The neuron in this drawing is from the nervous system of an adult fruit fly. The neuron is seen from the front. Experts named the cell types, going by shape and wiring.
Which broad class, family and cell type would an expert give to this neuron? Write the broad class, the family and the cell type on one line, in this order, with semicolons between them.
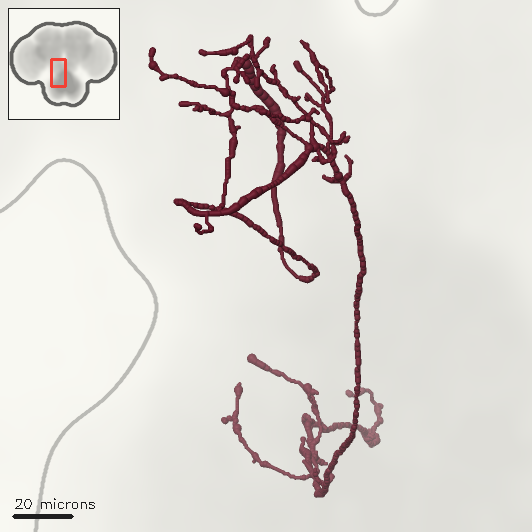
sensory neuron descending to the nerve cord; DNx; DNx02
